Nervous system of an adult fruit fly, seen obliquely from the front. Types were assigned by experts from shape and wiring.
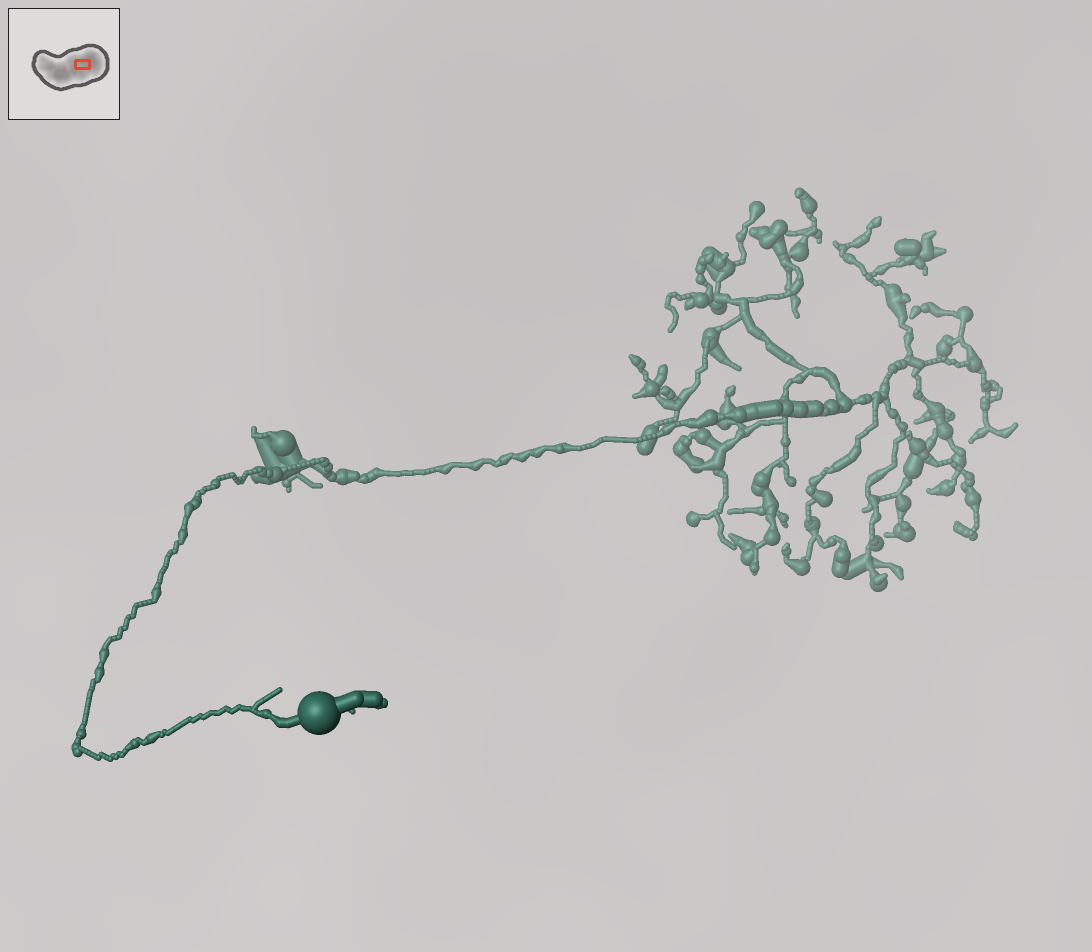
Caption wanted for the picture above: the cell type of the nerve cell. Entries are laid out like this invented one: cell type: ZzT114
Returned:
cell type: ER3d_d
